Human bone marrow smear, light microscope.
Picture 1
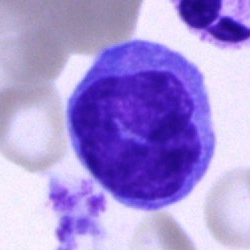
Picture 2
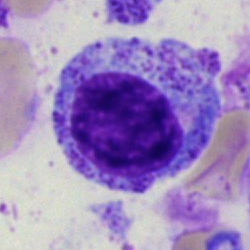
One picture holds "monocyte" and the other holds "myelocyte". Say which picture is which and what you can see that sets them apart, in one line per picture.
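Picture 1 shows a monocyte: No distinct granules can be seen in the cytoplasm.
Picture 2 shows a myelocyte: The cytoplasm is packed with many coarse dark purple granules.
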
